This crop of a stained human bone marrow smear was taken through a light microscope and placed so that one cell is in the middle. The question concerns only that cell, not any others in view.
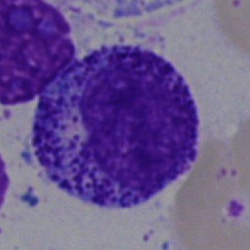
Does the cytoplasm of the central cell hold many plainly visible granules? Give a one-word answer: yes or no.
Yes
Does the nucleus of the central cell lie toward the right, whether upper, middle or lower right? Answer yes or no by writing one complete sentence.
Yes, this cell carries its nucleus toward the right side.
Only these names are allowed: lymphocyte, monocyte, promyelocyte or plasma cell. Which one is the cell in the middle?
promyelocyte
